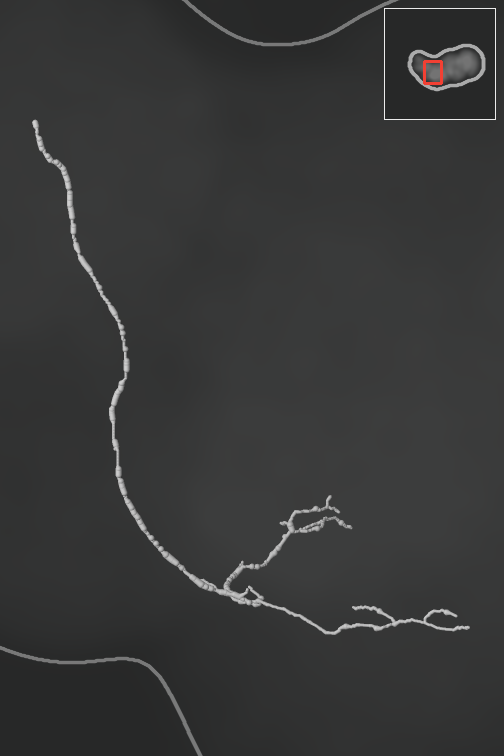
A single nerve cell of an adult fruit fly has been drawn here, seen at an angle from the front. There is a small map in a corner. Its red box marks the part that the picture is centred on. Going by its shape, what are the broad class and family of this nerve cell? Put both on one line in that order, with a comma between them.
sensory neuron entering the nerve cord, class mechanosensory tactile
